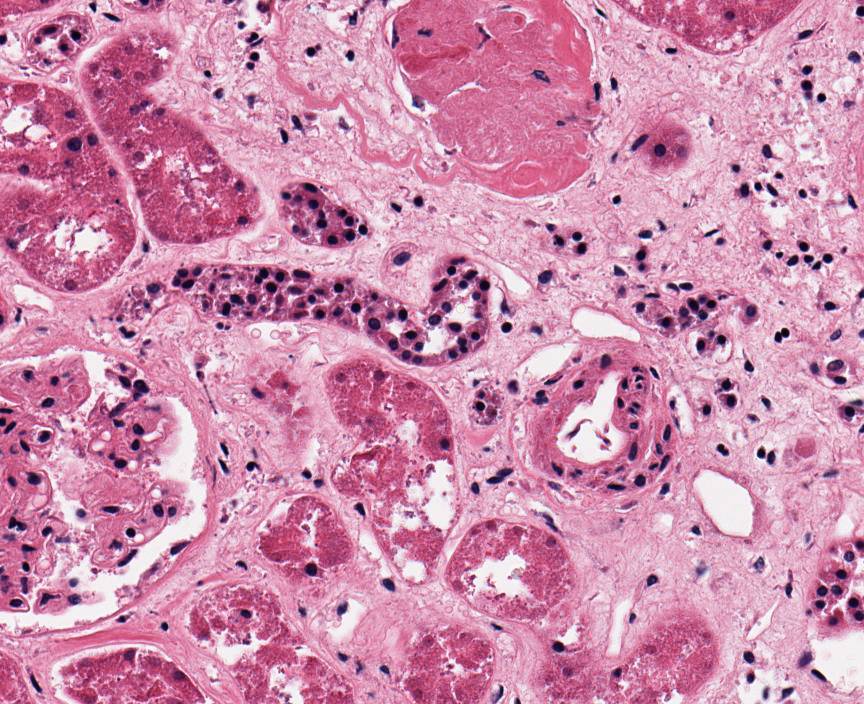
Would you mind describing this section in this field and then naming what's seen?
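First: a narrow winding tubule, horizontal across the centre, lined by crowded dark round nuclei with little cytoplasm. Second: right of centre, a small artery, its thick wall of concentric smooth muscle cells around a narrow irregular lumen. Third: top centre, a rounded structure of homogeneous pink material, only a few nuclei. Fourth: many tubular lumens irregular, with fragmented pink granular debris. Name: renal cortex.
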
